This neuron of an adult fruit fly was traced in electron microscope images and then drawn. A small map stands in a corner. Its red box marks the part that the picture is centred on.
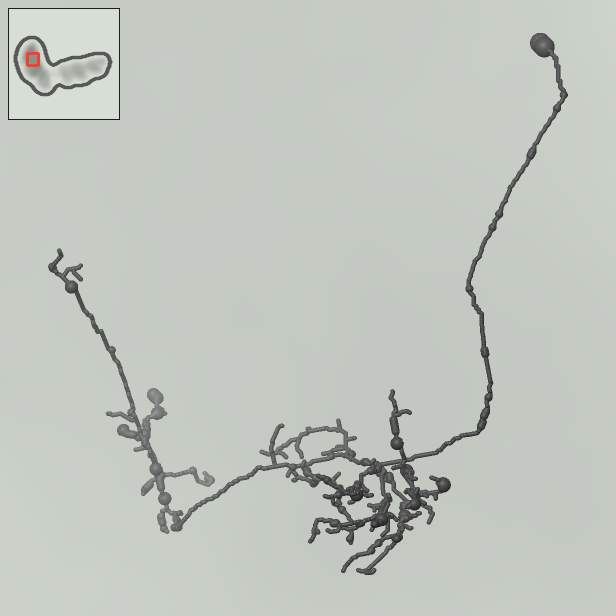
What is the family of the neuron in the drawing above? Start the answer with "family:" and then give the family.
family: class CX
